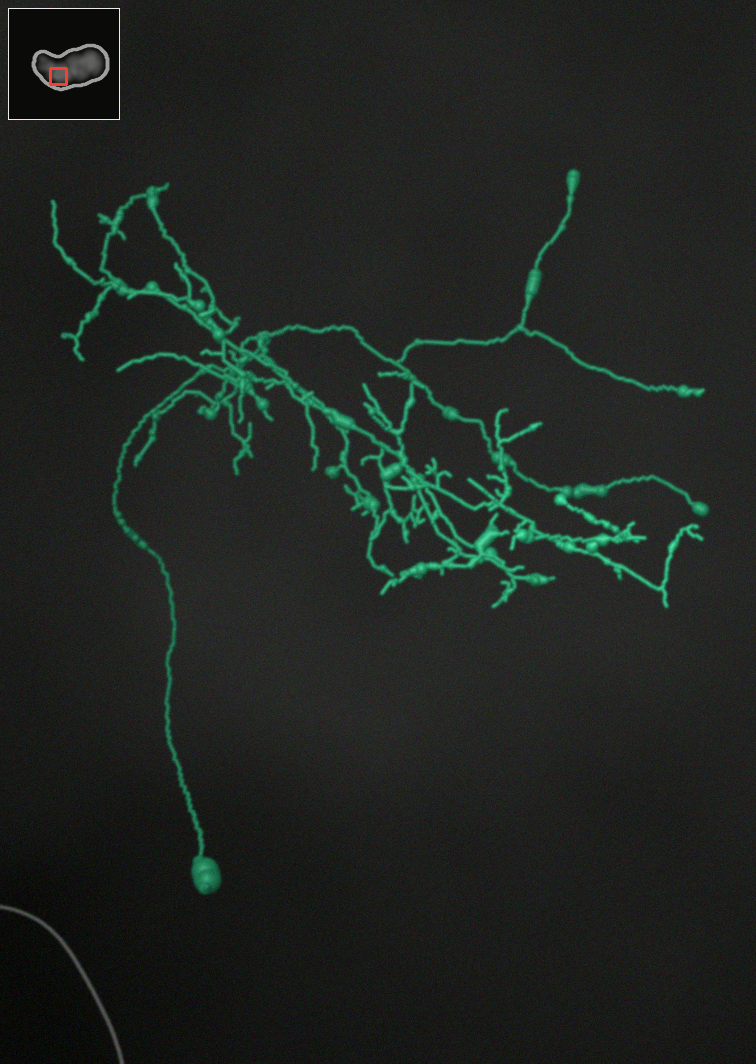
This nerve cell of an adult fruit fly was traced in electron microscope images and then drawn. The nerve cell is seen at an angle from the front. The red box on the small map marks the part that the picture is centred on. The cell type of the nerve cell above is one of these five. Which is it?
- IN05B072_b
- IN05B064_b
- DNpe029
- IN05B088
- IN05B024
IN05B088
